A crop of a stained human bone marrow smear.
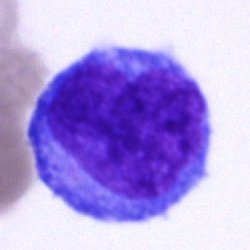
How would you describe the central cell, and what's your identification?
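The nucleus occupies most of the cell. Its chromatin is coarse, with darker clumps scattered throughout. The cytoplasm stains deep blue and forms a rim that is widest along the bottom of the cell. This cell is a blast.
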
